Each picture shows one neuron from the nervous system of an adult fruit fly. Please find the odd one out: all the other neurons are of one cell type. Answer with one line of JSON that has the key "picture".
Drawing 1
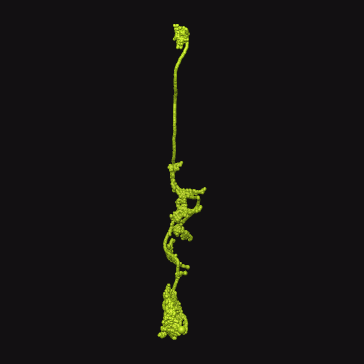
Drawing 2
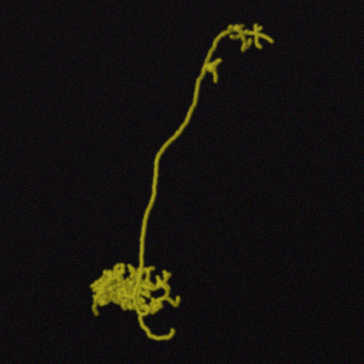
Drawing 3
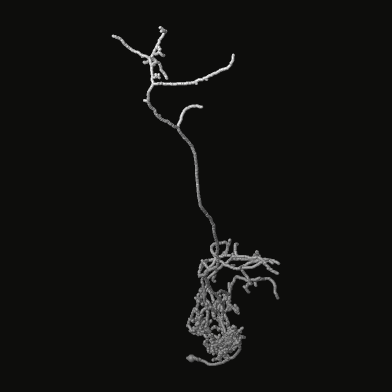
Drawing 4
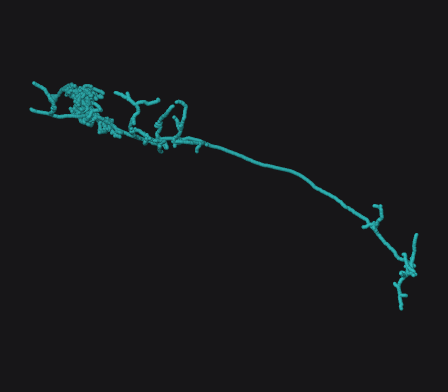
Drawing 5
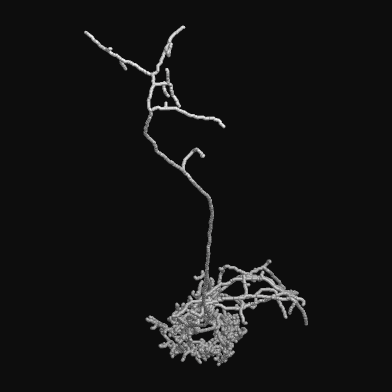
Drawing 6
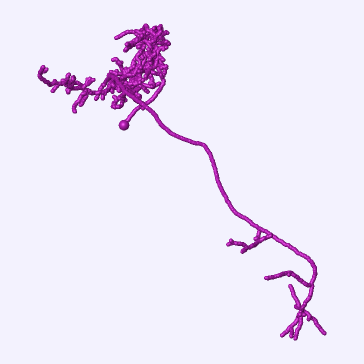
{"picture": 1}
